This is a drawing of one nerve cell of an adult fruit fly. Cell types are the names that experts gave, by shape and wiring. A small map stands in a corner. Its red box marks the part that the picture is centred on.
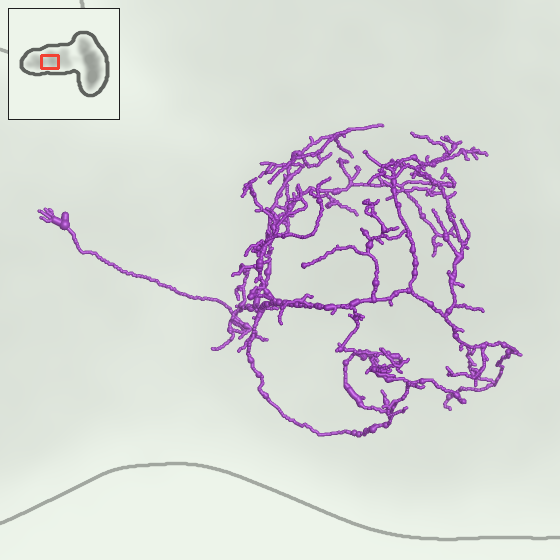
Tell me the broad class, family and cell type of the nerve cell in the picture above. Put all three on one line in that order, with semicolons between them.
nerve-cord intrinsic neuron; hemilineage 03A; IN03A038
